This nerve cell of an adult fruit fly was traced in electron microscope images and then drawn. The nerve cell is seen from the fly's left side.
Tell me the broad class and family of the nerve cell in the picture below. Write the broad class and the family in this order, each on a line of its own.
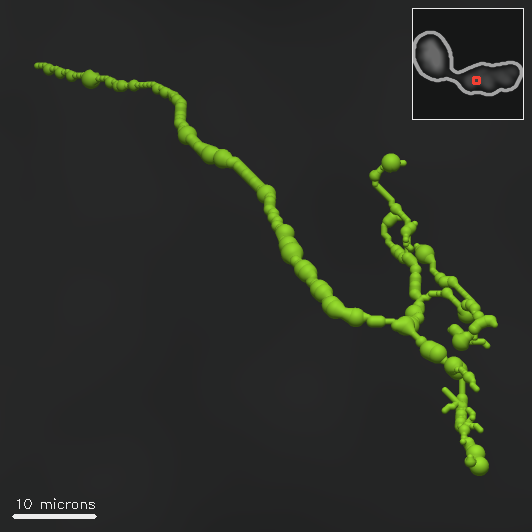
sensory neuron entering the nerve cord
class mechanosensory tactile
